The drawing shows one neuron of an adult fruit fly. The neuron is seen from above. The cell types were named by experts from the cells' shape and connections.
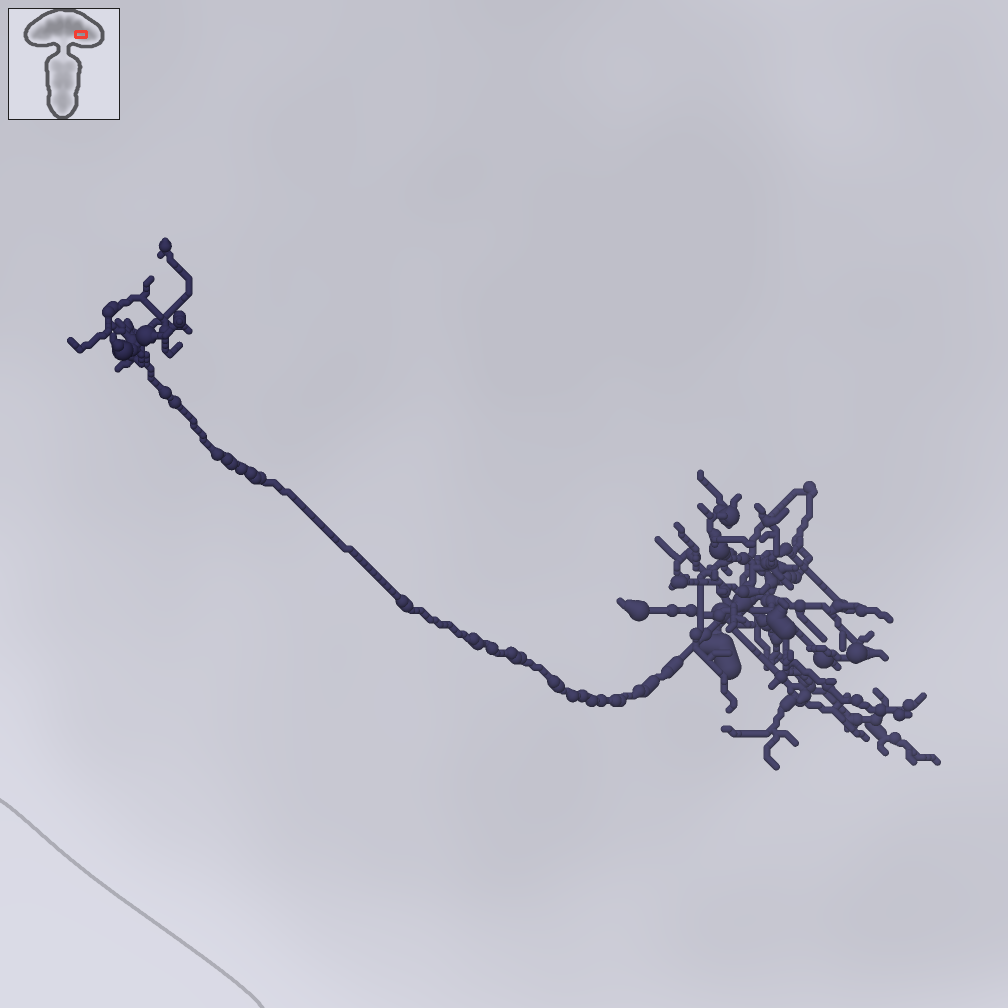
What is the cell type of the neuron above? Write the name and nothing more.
Tm40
